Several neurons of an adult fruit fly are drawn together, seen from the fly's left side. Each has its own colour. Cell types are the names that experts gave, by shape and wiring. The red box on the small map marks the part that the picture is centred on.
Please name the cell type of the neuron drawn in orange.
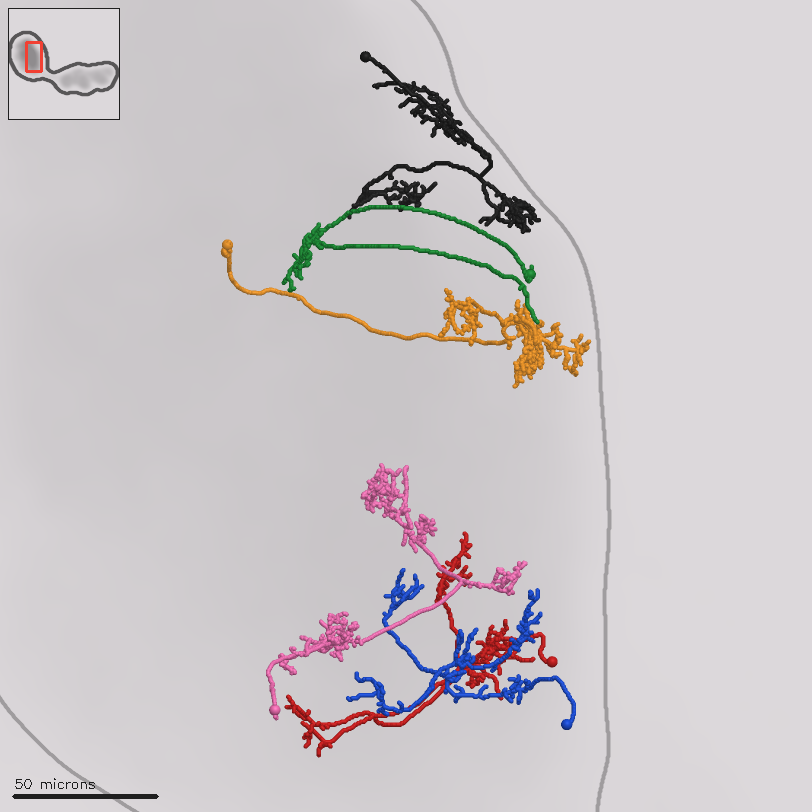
TmY20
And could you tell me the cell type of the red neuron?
Y13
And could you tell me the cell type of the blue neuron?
Y12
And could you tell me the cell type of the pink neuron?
TmY17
